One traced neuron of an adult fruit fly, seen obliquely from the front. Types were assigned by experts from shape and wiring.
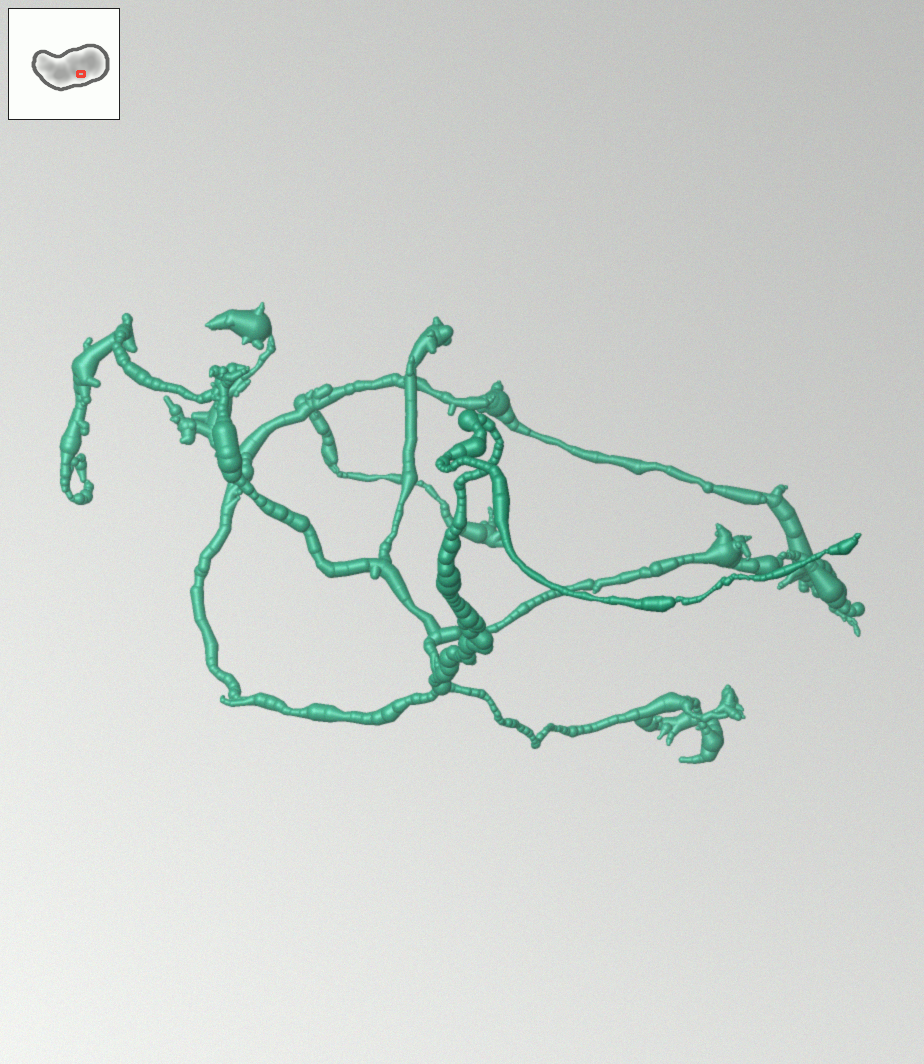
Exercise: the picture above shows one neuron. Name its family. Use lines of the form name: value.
family: class olfactory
